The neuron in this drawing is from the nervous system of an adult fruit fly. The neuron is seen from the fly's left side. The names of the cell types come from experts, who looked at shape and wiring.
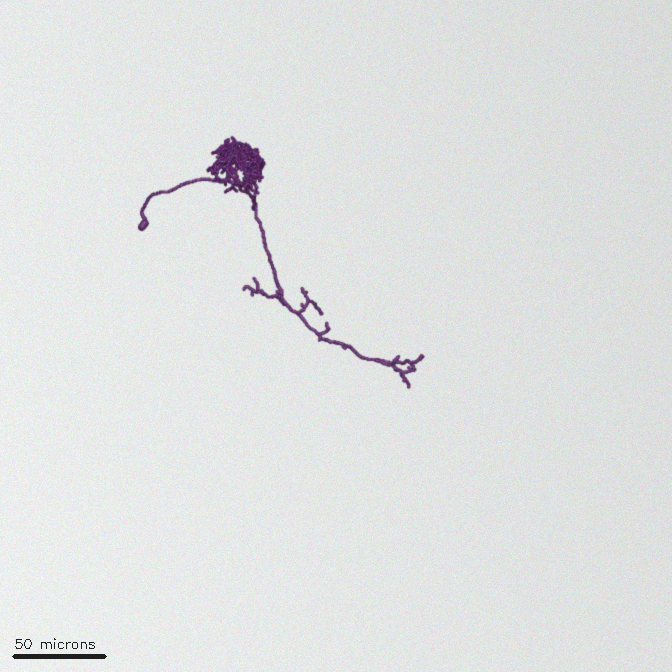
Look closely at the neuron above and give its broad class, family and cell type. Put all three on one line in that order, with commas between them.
central-brain intrinsic neuron, hemilineage CREa2_ventral, AOTU016_b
